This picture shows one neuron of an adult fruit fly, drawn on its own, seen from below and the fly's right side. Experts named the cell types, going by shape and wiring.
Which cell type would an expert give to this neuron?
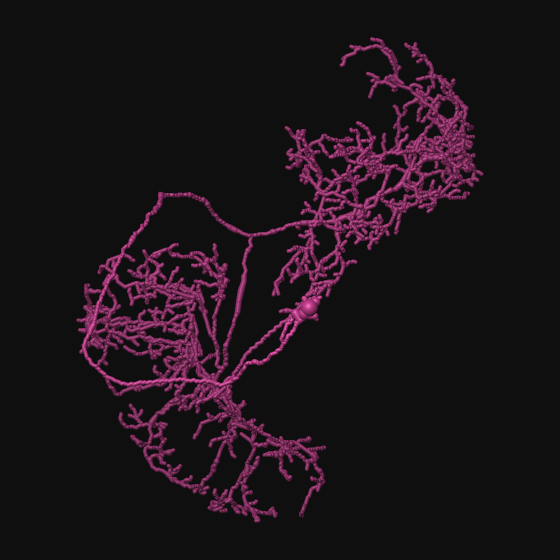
FB4G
